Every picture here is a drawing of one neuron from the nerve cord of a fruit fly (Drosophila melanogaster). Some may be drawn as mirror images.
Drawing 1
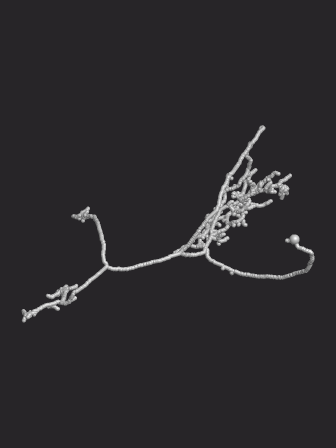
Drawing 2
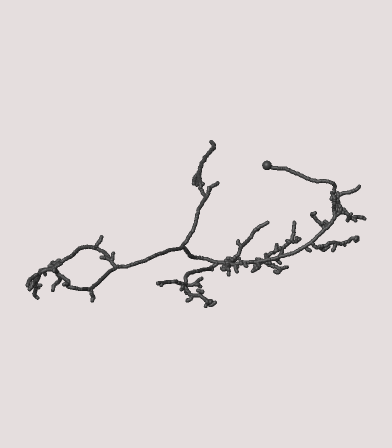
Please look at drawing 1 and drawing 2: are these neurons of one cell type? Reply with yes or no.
no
